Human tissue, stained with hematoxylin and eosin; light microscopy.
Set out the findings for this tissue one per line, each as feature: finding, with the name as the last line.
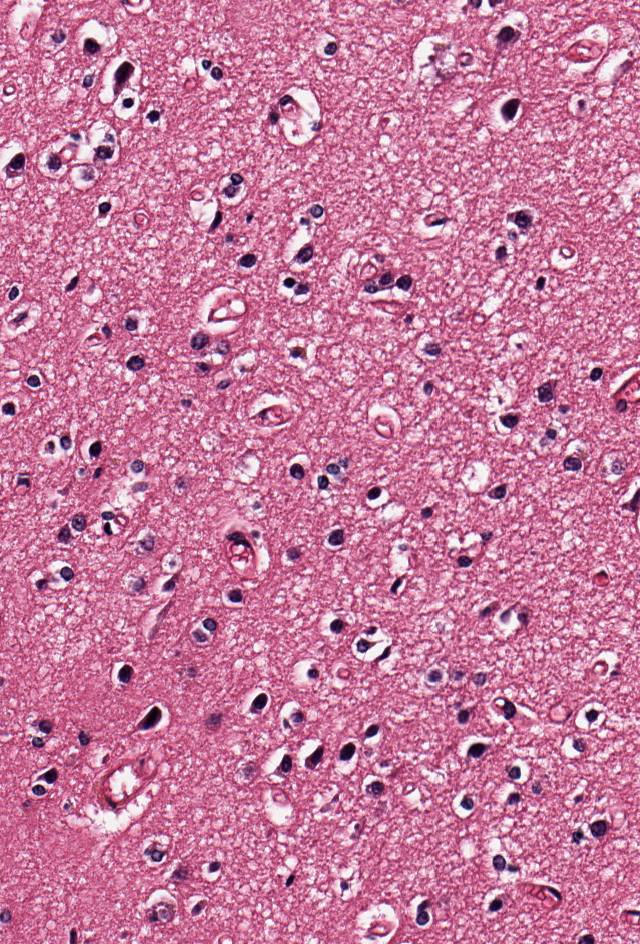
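Cells: scattered singly, fairly evenly; no glands, tubules or other units
Background: pale pink, finely granular, finely vacuolated feltwork, not collagen fibres
Halos: clear, empty, around many nuclei and cell bodies
Vessels: few, small, thin-walled; one lower left
Name: cerebral cortex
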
